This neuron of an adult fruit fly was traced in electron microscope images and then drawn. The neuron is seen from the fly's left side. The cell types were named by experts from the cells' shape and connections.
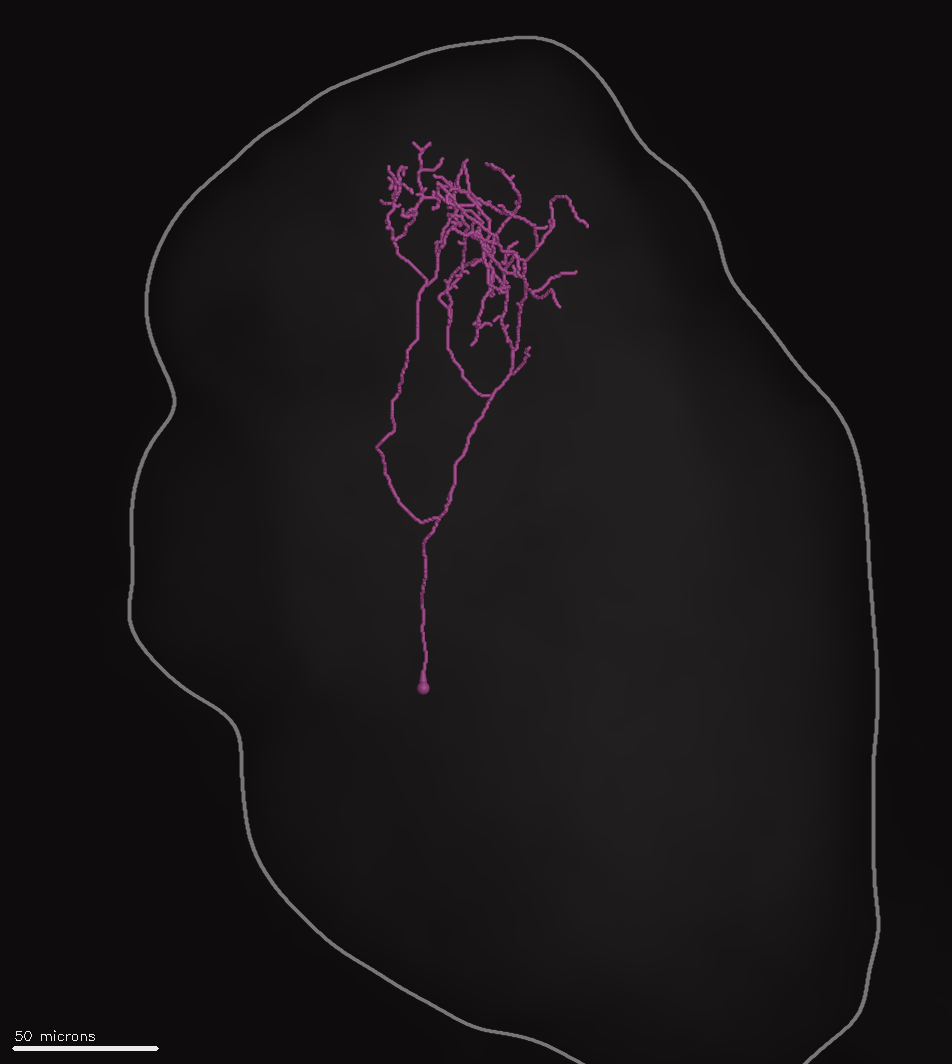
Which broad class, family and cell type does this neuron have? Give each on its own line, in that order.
central-brain intrinsic neuron
hemilineage VLPl&p2_lateral
LHAV1f1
